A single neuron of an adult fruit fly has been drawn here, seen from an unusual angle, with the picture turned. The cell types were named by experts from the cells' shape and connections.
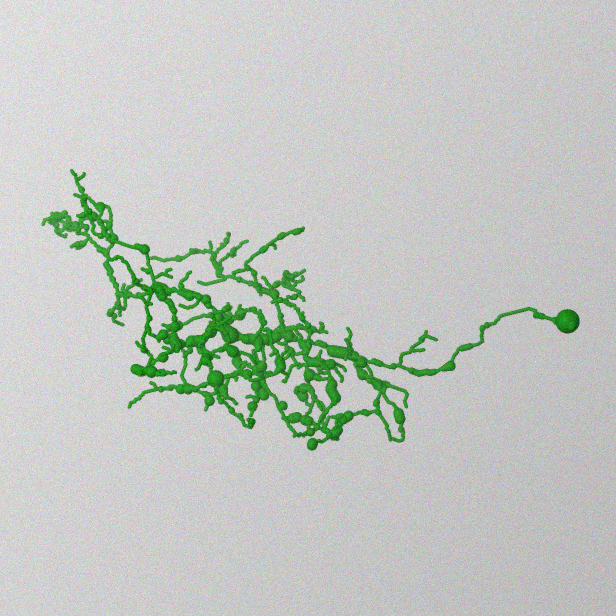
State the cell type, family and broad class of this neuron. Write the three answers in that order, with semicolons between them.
PLP172; hemilineage VLPp&l1_posterior; central-brain intrinsic neuron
